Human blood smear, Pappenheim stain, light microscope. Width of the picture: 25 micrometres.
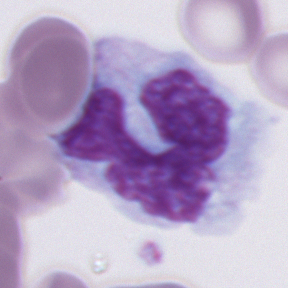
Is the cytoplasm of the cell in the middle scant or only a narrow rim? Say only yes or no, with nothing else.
No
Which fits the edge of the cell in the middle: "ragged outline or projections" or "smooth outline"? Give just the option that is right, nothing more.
Ragged outline or projections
